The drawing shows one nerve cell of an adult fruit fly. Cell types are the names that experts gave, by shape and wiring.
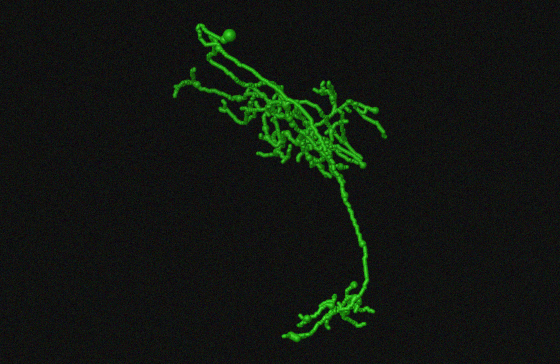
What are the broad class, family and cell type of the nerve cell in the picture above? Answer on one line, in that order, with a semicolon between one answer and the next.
optic-lobe intrinsic neuron; MeLo; MeLo3b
